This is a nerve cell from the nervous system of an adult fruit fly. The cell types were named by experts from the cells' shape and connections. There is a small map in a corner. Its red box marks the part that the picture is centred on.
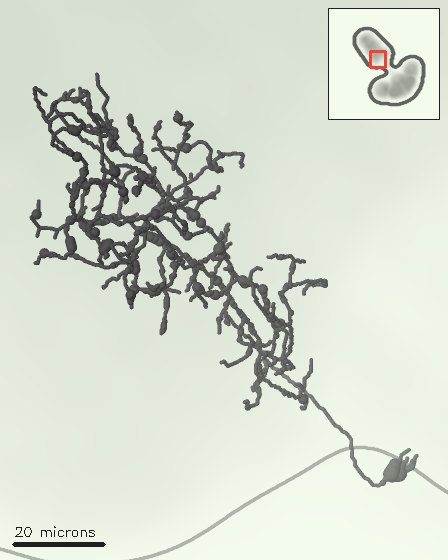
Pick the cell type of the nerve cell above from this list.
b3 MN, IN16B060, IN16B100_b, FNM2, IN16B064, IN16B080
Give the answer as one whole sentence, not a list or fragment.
This nerve cell is typed as IN16B100_b.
